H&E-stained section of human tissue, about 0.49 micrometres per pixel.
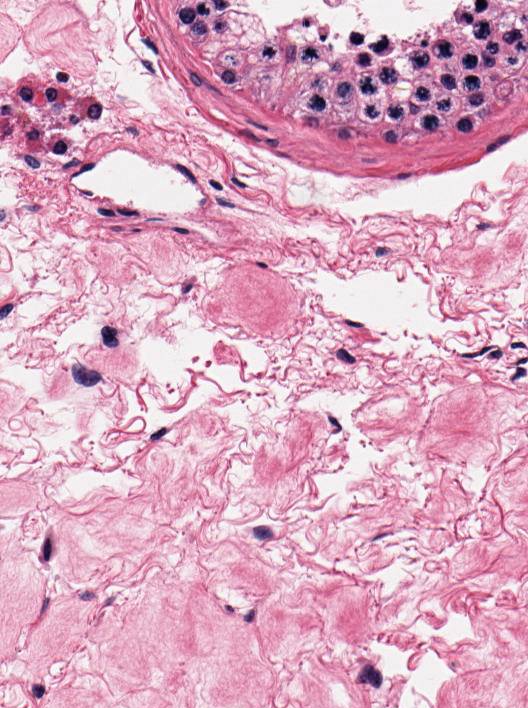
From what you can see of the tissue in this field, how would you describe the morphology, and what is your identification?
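Several layers of rounded cells with dark, round nuclei line the tubule. A band of dense pink fibrous tissue with flattened nuclei encircles it. The stroma holds sparse, scattered cells with dark, spindle-shaped nuclei. The tissue is testis.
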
